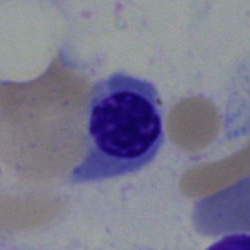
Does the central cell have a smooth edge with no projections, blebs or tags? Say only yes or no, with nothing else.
No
